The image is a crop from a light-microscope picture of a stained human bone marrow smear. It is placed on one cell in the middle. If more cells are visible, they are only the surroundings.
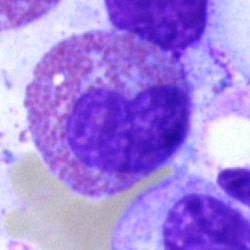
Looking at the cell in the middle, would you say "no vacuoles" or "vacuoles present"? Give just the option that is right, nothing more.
Vacuoles present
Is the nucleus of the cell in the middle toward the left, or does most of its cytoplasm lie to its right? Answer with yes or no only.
No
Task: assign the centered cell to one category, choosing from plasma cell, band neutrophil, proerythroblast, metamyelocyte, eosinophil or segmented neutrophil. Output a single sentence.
The cell under consideration, at the middle of the crop, is an eosinophil.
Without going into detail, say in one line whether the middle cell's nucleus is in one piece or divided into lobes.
What stands out is a nucleus forming one compact round, oval or kidney-shaped mass.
